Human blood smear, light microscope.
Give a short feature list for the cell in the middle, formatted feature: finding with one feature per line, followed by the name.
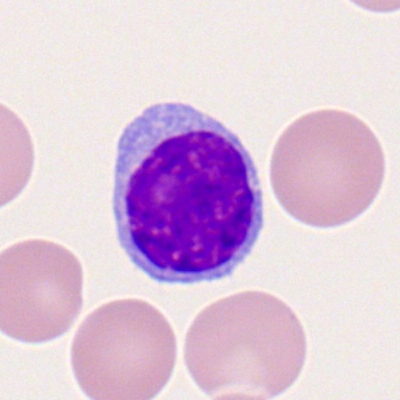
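Outline: smooth, roughly oval
Nucleus: fills most of the cell
Chromatin: dark purple, coarsely clumped
Cytoplasm: rim widest at the top of the cell
Name: lymphocyte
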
